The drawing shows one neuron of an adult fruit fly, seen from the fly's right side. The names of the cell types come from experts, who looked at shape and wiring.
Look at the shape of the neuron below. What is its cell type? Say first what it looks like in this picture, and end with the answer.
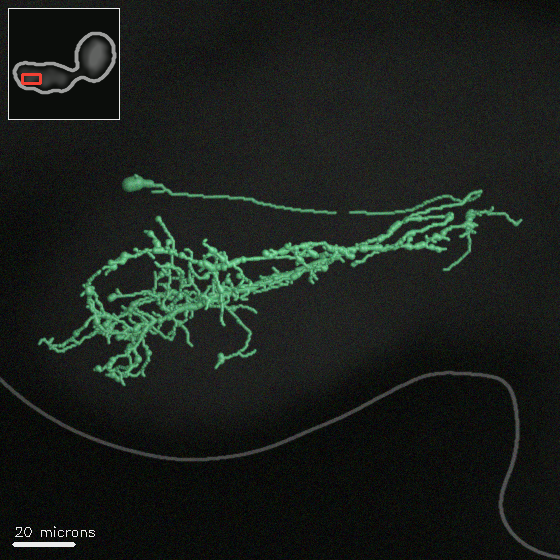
By the scale bar it is about 160 microns wide in this view. Dozens of branch ends can be seen. It is a nerve-cord intrinsic neuron. It is of cell type IN12B022.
